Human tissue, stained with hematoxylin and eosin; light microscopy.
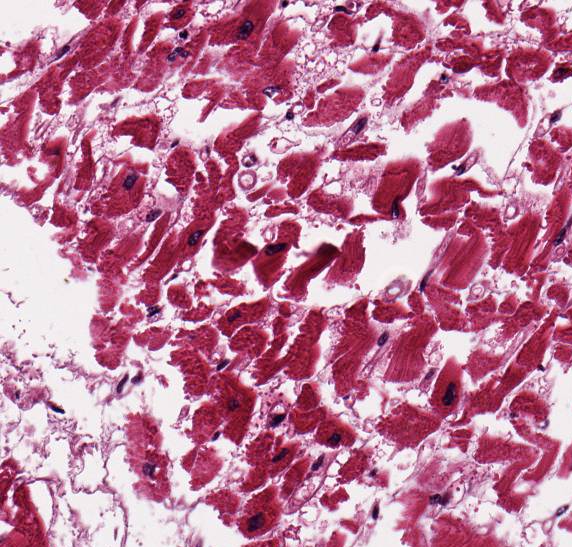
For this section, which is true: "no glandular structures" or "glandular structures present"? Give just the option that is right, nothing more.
No glandular structures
